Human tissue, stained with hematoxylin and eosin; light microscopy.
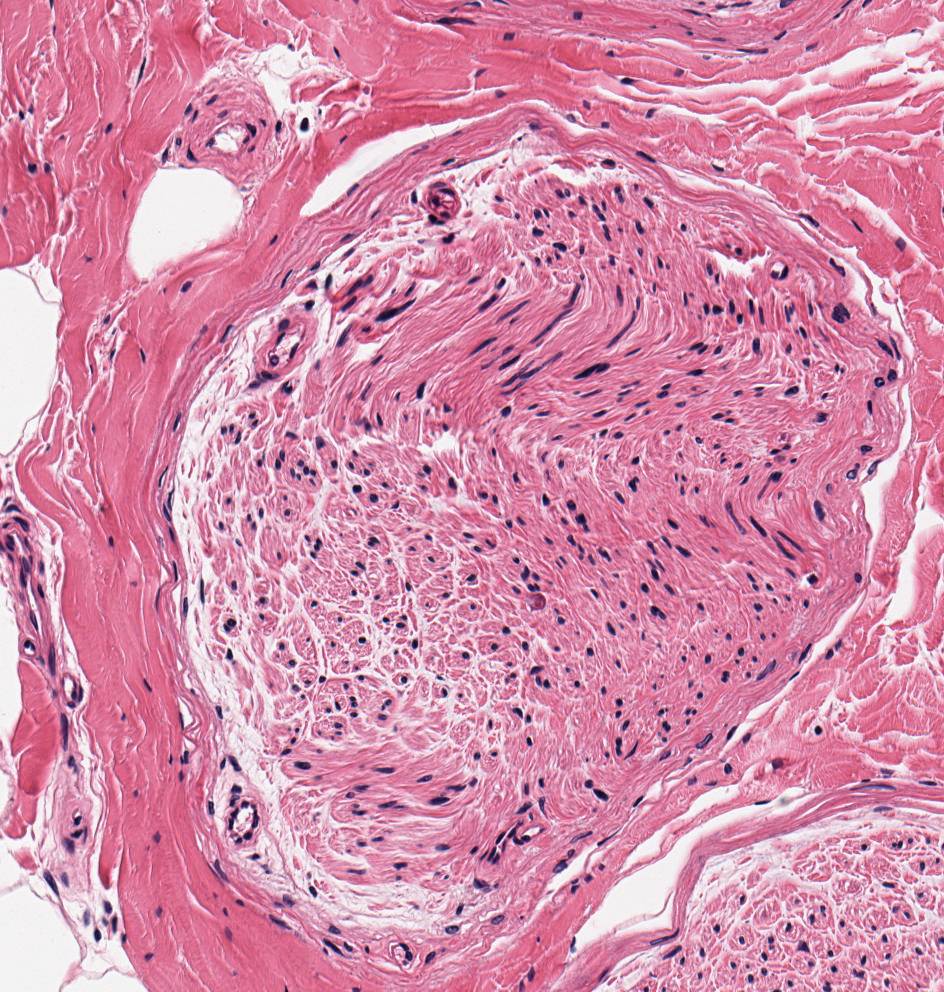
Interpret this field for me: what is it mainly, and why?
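The field mainly shows a nerve fascicle, large and rounded, with part of a second in the bottom right corner. In the lower left its fibres are cut across, giving a fine meshwork of small round profiles; in the upper right they run lengthwise in wavy parallel bundles.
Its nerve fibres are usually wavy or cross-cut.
A thin layer of flattened cells with elongated nuclei encircles the fascicle.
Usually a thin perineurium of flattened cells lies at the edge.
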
